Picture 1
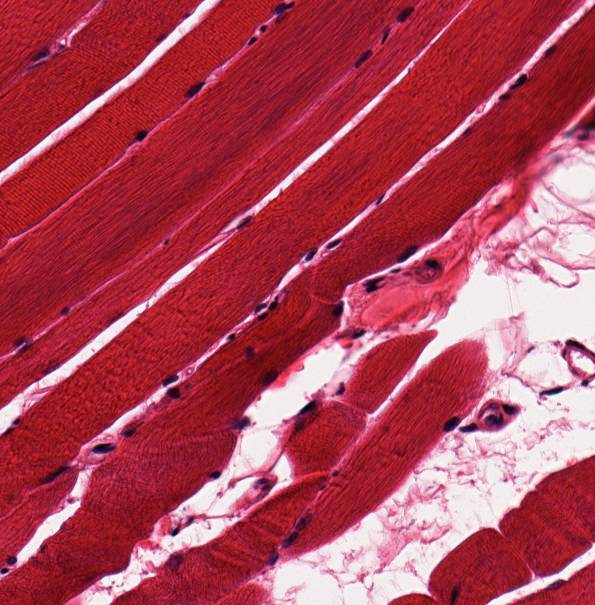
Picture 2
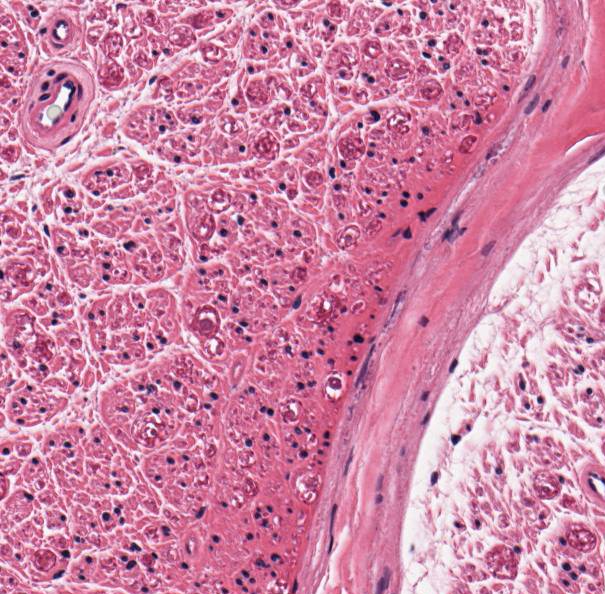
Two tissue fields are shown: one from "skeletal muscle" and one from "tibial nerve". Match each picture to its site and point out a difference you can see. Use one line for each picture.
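The field in picture 1 comes from the skeletal muscle. Long, parallel muscle fibres run diagonally from lower left to upper right across most of the field.
The field in picture 2 comes from the tibial nerve. A large compartment of tightly packed round cross-sectioned profiles fills the left two-thirds of the field, and a second similar compartment lies at the lower right.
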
